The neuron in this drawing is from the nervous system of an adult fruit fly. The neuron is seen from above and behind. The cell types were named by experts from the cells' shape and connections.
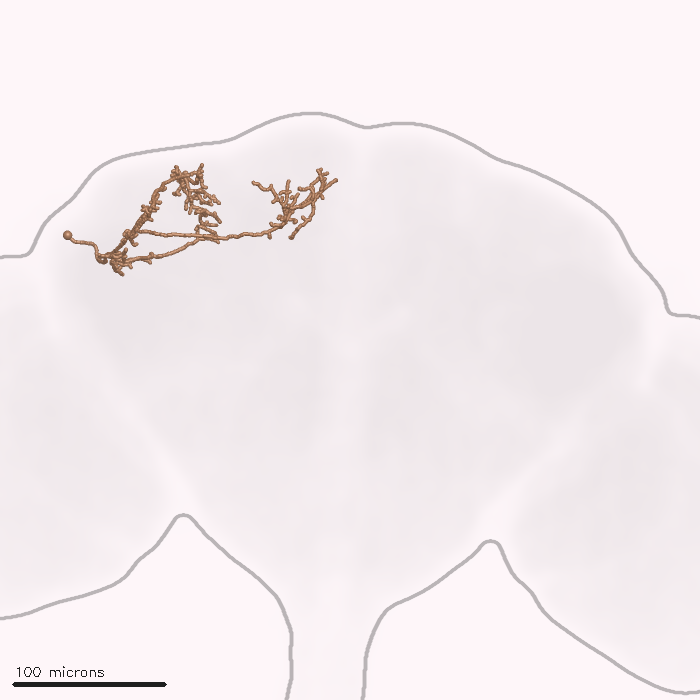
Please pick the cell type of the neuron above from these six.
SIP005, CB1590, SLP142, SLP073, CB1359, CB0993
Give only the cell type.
CB0993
